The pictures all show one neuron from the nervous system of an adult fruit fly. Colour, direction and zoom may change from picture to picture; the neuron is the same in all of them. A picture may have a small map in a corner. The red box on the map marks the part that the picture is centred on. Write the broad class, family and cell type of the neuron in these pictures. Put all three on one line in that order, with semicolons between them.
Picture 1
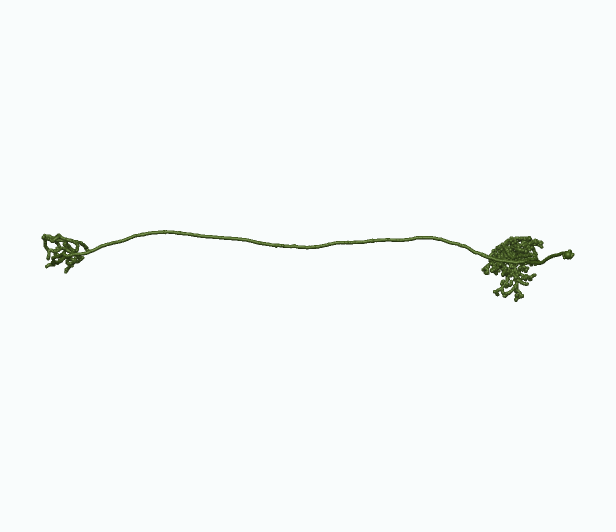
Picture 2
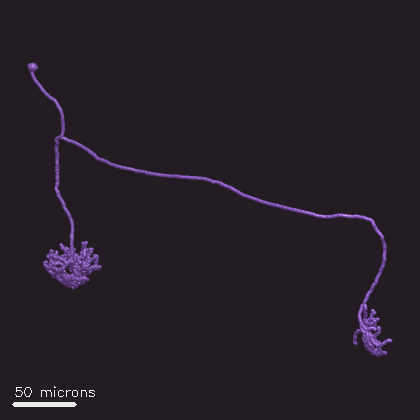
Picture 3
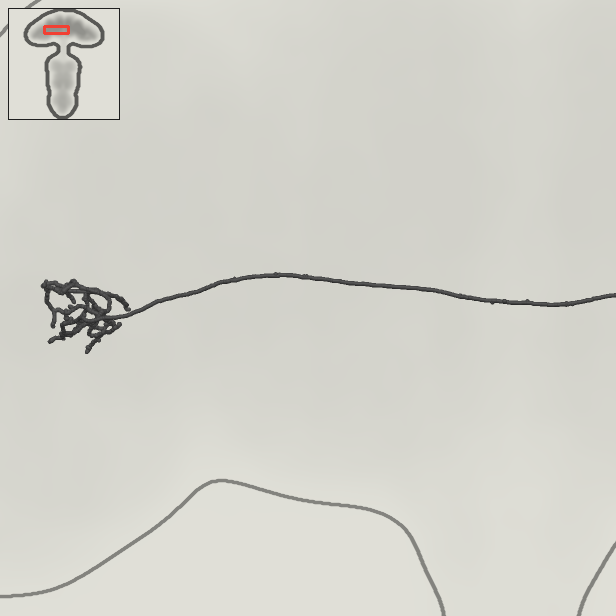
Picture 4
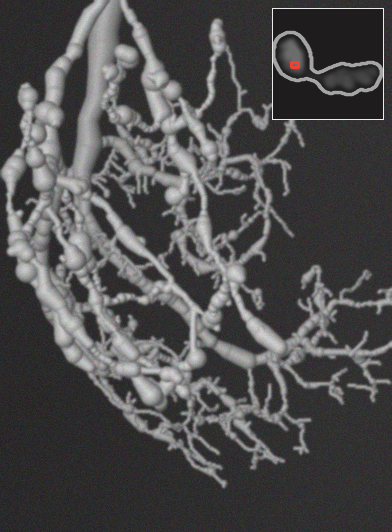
optic-lobe intrinsic neuron; hemilineage VPNp1_lateral; LC14a-2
